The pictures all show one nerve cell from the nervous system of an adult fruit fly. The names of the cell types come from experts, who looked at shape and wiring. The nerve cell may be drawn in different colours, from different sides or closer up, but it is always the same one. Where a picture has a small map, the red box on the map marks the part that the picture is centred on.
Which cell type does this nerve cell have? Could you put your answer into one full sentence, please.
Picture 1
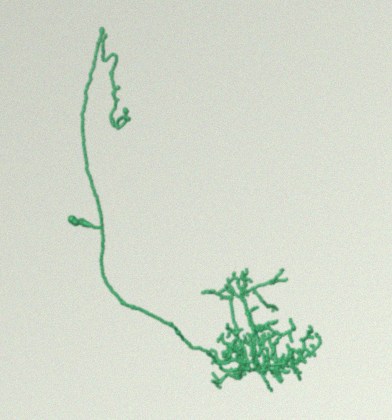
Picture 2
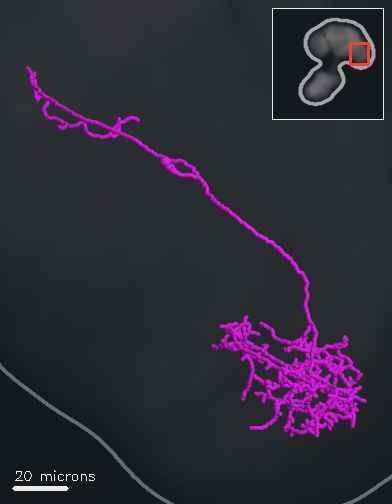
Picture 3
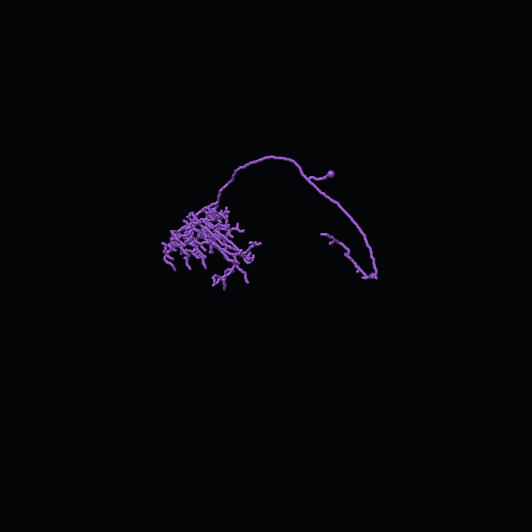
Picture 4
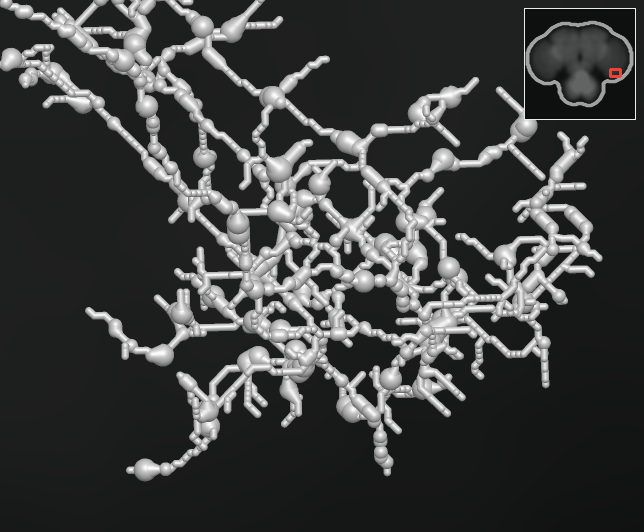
The cell type that fits this nerve cell is MeLo1.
